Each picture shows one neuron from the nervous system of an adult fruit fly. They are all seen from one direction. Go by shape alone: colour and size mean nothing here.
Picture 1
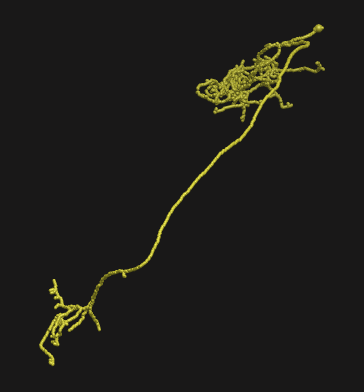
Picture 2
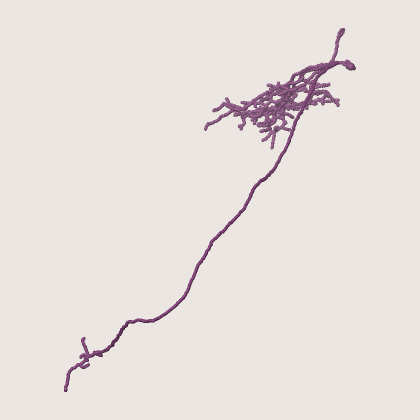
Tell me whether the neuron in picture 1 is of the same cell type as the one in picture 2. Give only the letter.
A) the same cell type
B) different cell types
A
